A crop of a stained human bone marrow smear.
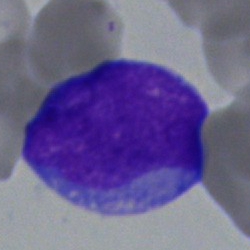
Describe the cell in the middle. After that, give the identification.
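Deep purple staining marks the chromatin of this roughly round cell. Its cytoplasm is scant, widest along the bottom edge, and shows no distinct coarse granules. This is a blast.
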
